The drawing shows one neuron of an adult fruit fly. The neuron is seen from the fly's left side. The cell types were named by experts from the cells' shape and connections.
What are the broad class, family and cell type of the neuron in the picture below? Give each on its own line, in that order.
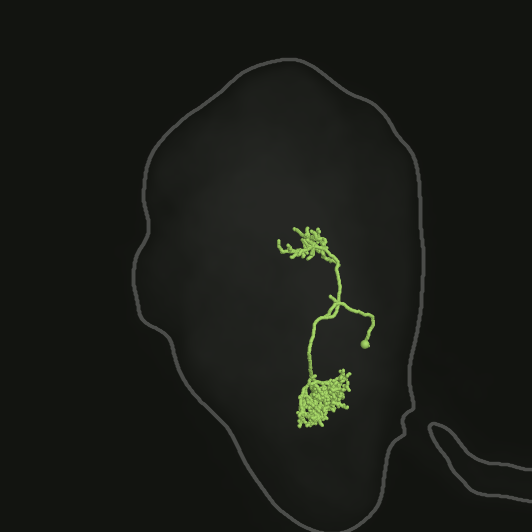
visual projection neuron
hemilineage VPNp&v1_ventral
LC37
